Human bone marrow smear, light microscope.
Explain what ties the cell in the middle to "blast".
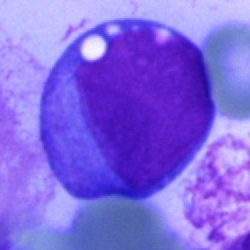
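Yes, this cell is a blast, so let's go over it together. Its outline is rounded and smooth, and the nuclear chromatin looks fine and fairly even, with no coarse clumps. The cytoplasm is deep blue and broadest on the left side of the cell.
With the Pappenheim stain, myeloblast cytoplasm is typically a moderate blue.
The deep blue here is therefore the feature that fits the name less well. Along the top edge you can also see several clear round vacuoles, one of them larger than the rest.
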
